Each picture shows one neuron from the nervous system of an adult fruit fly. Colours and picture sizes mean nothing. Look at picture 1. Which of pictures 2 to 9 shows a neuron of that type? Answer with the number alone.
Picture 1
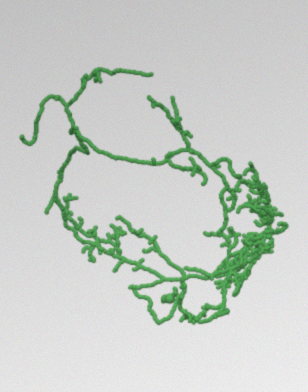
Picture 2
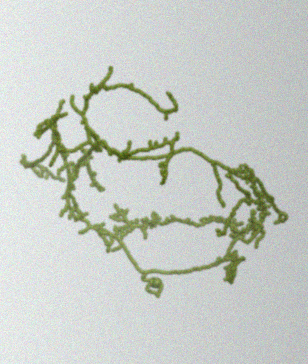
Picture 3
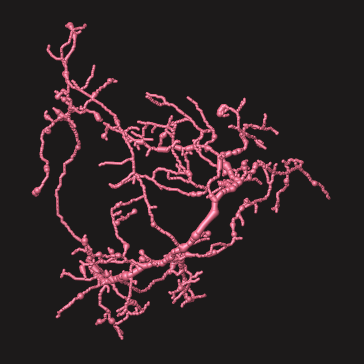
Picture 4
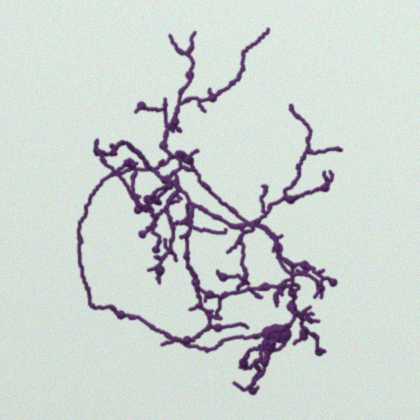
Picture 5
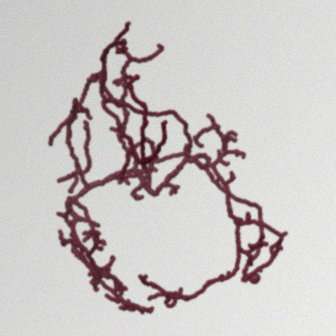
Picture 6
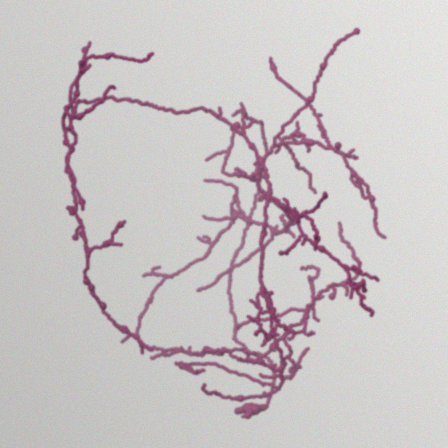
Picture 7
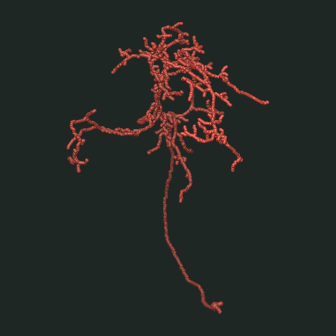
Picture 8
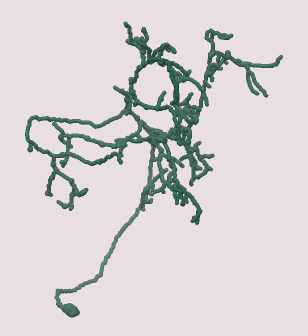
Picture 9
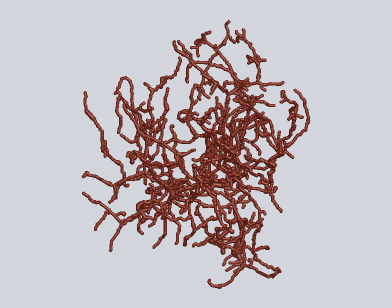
2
